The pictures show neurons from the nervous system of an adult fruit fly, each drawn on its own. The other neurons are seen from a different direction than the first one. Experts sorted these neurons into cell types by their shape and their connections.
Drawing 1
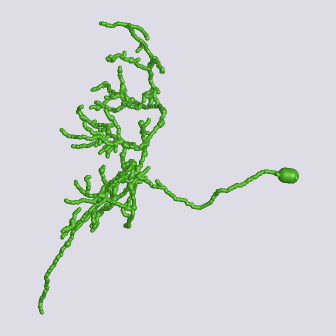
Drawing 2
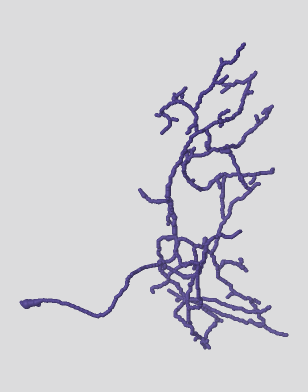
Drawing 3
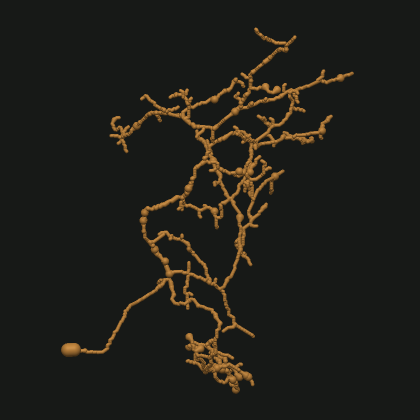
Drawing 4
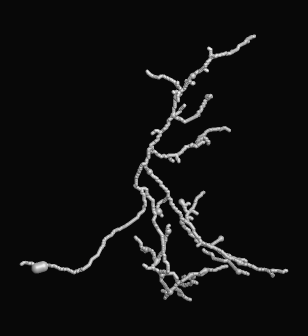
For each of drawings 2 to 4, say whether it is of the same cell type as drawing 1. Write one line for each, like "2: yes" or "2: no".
2: yes
3: no
4: yes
